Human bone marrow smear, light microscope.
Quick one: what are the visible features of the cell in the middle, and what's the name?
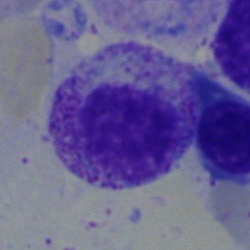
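The cell has a round outline, with its nucleus lying off-centre toward the bottom. Many purple granules fill the cytoplasm, while above the nucleus lies a paler zone containing fewer of them. The cell is a myelocyte.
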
